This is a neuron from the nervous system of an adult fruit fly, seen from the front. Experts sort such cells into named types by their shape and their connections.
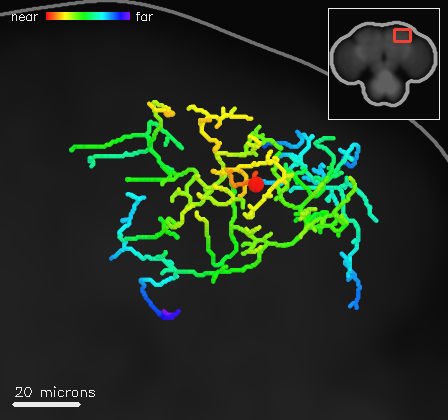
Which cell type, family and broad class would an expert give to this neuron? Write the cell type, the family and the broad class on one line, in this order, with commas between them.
CB2285, hemilineage SLPad1_anterior, central-brain intrinsic neuron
